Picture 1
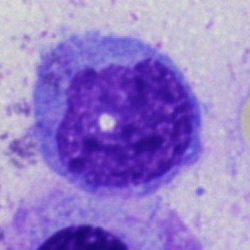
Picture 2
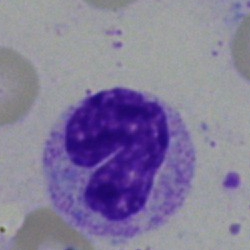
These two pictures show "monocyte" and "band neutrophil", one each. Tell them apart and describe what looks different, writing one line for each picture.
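Picture 1 is a monocyte. No distinct granules are seen in the cytoplasm.
Picture 2 is a band neutrophil. Fine pinkish-purple granules are scattered throughout the cytoplasm.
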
